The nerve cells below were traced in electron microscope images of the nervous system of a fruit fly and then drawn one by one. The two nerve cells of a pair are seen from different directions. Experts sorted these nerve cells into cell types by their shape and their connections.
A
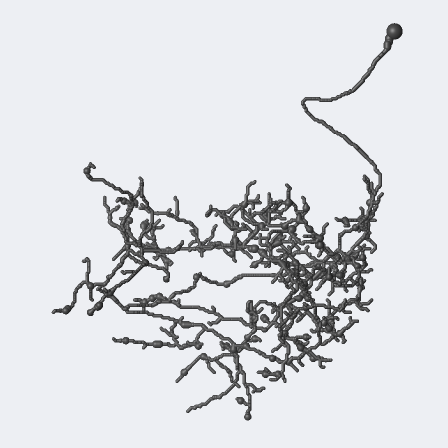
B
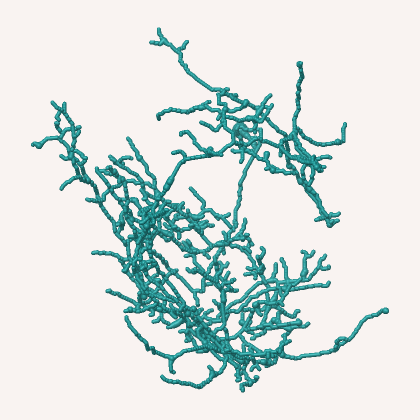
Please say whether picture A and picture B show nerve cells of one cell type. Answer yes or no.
yes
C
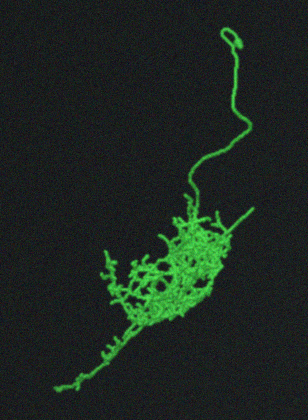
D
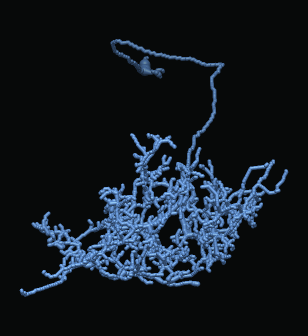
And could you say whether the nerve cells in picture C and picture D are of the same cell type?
no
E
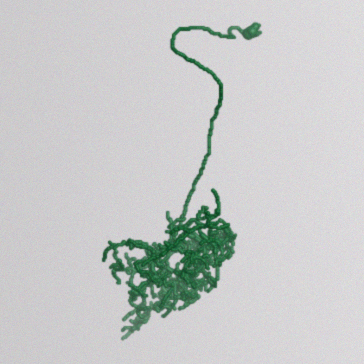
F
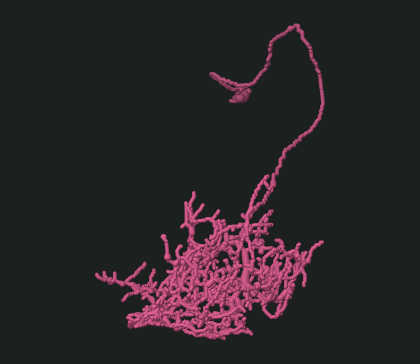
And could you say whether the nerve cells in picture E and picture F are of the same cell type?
yes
